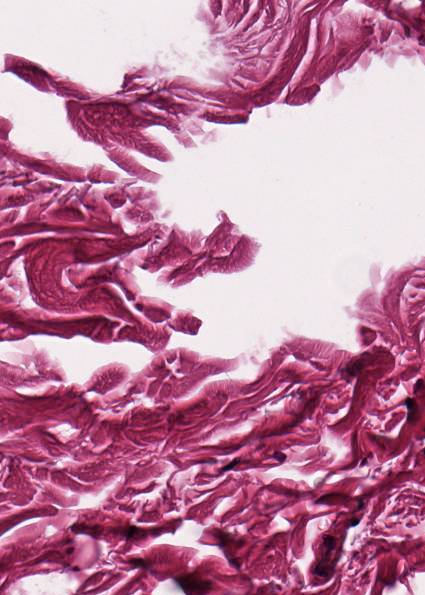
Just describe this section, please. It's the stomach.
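Composition is strongly eosinophilic wavy fibrous bundles, broken by a large empty space reaching from the upper right into the middle. Orientation is mostly horizontal or oblique. Surface detail is fine, closely spaced parallel lines along many bundles, clearest at free edges. Epithelium lining the space: absent.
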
